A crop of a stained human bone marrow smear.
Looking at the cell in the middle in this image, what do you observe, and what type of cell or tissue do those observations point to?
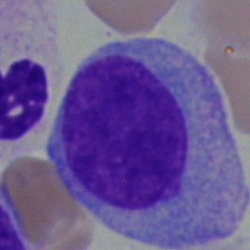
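The cell has a smooth, rounded-oval outline. Its nucleus sits off-centre, displaced towards the left. Chromatin is finely granular and fairly evenly distributed, with no coarse dark clumps. Cytoplasm forms a broad rim that is at its widest on the right side. This cell is a blast.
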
